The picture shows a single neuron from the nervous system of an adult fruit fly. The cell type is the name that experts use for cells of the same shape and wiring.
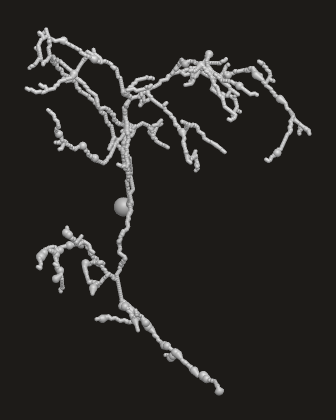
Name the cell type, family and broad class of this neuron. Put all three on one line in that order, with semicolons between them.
CB3036; hemilineage LHl1; central-brain intrinsic neuron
